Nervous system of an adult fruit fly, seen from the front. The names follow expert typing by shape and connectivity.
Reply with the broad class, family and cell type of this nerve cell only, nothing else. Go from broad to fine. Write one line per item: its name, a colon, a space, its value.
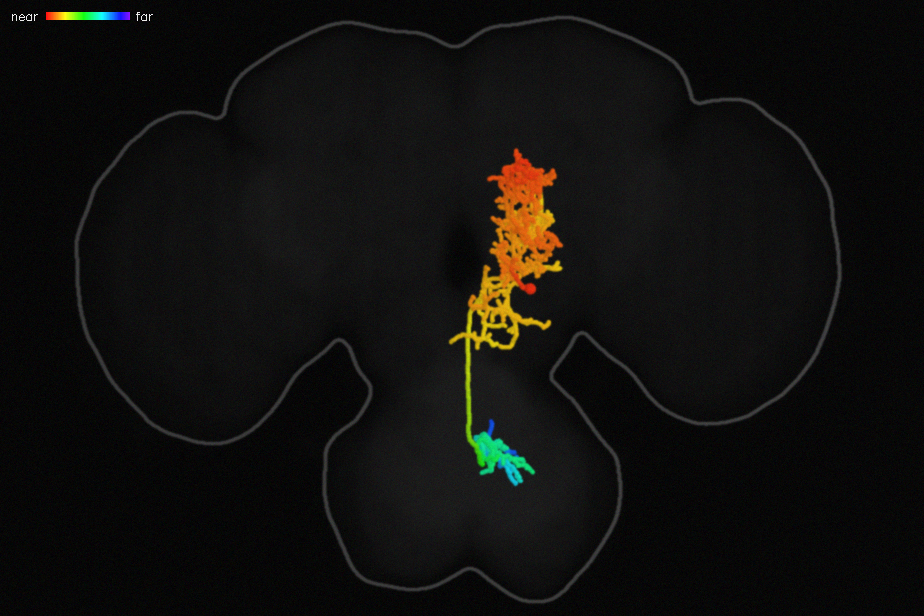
broad class: descending neuron
family: DNbe
cell type: DNbe006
